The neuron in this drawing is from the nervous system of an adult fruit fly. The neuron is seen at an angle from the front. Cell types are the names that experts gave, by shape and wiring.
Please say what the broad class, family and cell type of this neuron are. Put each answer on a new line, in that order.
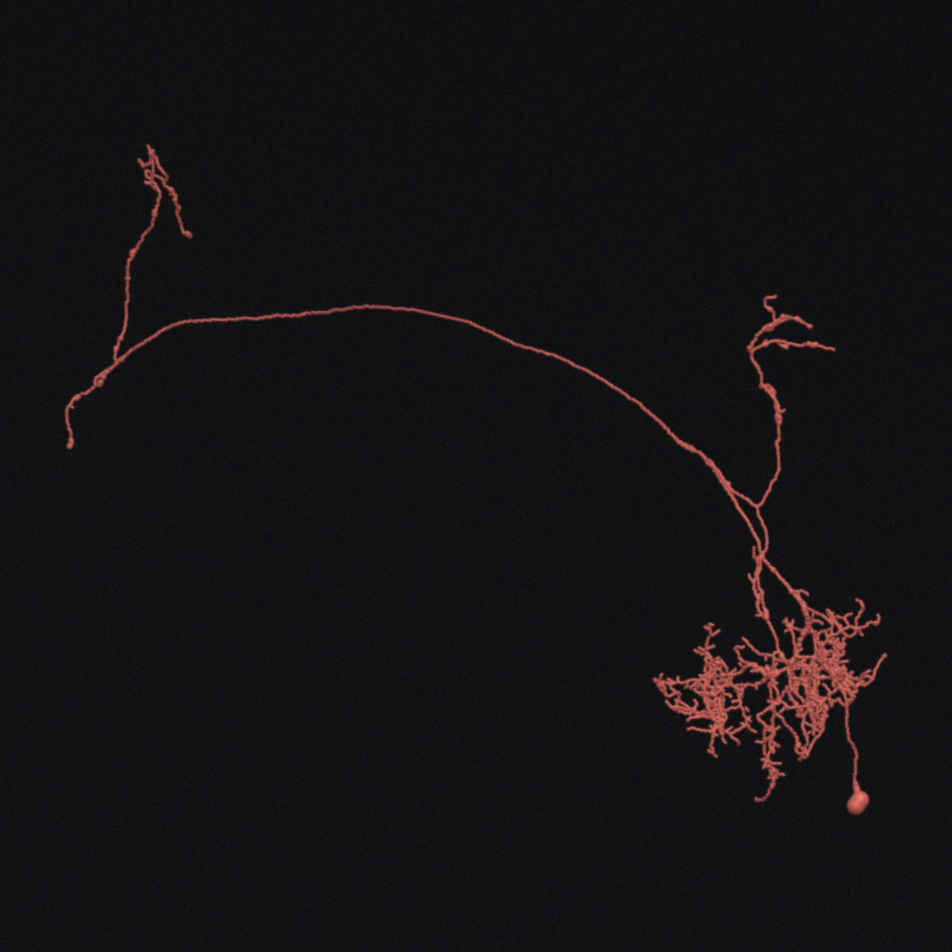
central-brain intrinsic neuron
hemilineage VLPl&p2_lateral
AVLP139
